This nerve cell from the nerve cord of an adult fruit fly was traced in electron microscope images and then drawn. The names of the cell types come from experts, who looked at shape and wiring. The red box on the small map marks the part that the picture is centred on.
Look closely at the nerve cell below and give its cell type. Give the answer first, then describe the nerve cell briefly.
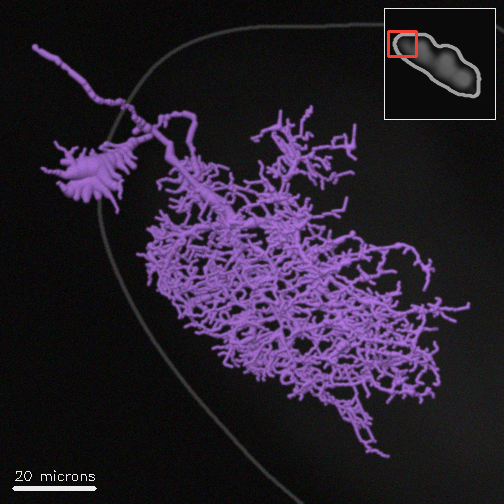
The cell type is INXXX228. This is a nerve-cord intrinsic neuron. By the scale bar it is about 110 microns wide in this view. More than a hundred branch ends can be seen.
